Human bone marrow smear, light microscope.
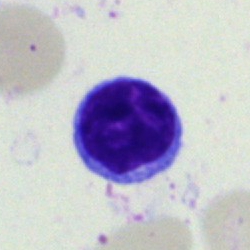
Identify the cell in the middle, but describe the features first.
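First I notice a round cell with a smooth edge. The nucleus takes up most of it, leaving just a narrow rim of cytoplasm. That rim is widest along the lower edge. The chromatin is dense, dark purple and clumped. It is a lymphocyte.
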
